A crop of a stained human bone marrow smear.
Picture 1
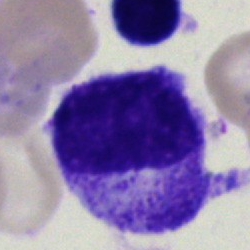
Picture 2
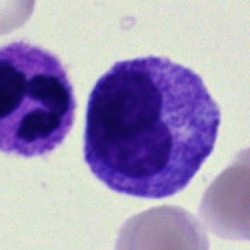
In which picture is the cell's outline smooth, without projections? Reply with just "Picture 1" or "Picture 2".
Picture 2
